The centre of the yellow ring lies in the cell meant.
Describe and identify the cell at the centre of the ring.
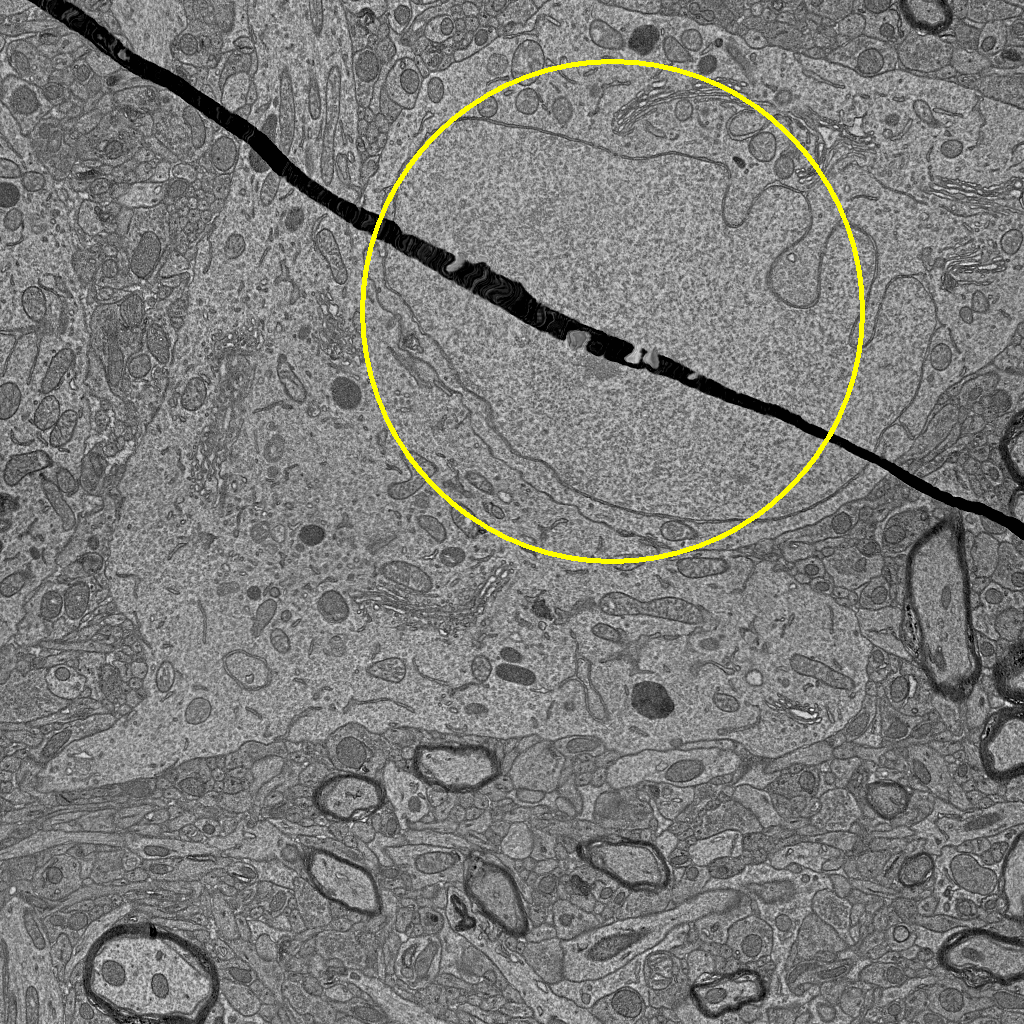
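A black band crosses the nucleus diagonally from upper left to lower right. At the upper right, the nuclear envelope dips inward in a deep fold. The chromatin is pale and finely granular, spread evenly with no dark clumps along the envelope. Several rounded mitochondria sit in the cytoplasm above and to the upper right of the nucleus. This cell is an inhibitory neuron.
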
